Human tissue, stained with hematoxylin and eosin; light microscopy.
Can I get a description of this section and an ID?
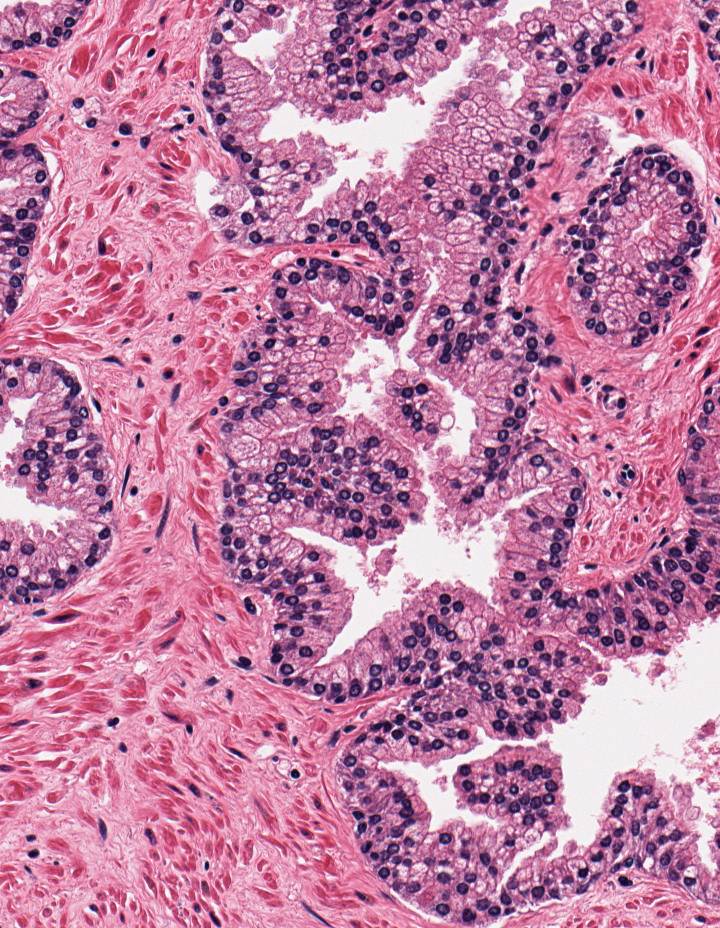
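First, the layout: large glands with irregular, branching lumens fill the centre and right, and stroma takes up the left side and lower left corner. Second, the lining: tall columnar epithelial cells. Third, the folds: the lining turns inward as papillary infoldings that project into the lumens. Fourth, the cytoplasm: pale and finely vacuolated. This section is prostate.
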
